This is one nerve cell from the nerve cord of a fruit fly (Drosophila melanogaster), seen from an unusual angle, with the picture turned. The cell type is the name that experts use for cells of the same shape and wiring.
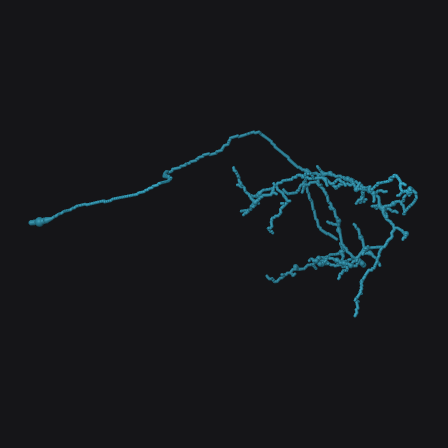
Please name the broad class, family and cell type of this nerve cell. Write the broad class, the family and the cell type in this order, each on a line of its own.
nerve-cord intrinsic neuron
hemilineage 02A
IN02A029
